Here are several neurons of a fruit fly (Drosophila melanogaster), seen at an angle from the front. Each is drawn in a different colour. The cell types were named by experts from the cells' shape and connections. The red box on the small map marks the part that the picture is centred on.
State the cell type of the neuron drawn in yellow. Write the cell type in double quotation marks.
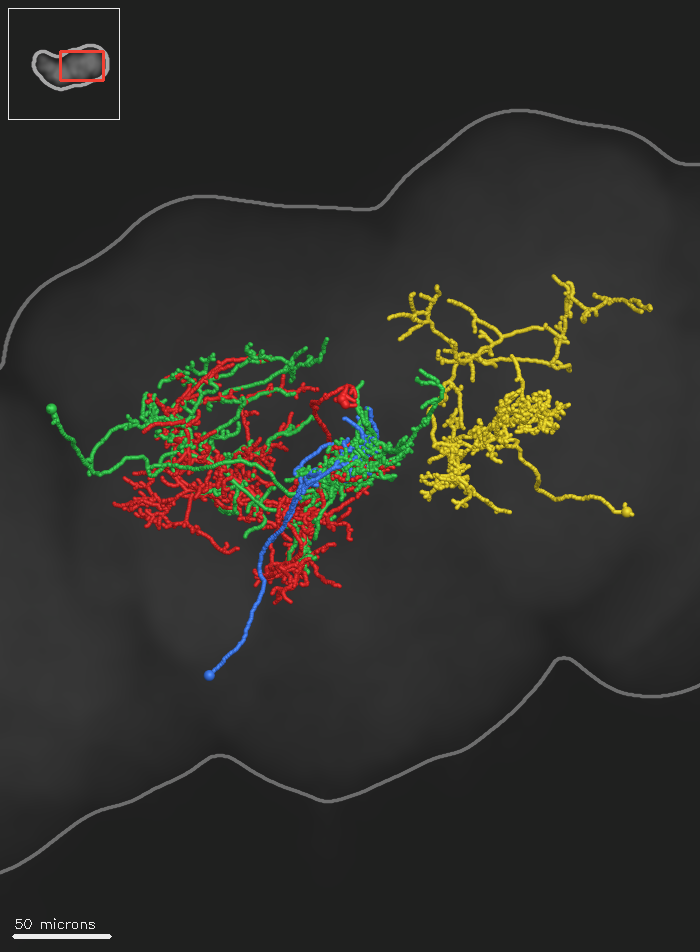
"PLP021"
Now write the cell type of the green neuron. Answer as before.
"LAL141"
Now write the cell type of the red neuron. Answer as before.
"PS011"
